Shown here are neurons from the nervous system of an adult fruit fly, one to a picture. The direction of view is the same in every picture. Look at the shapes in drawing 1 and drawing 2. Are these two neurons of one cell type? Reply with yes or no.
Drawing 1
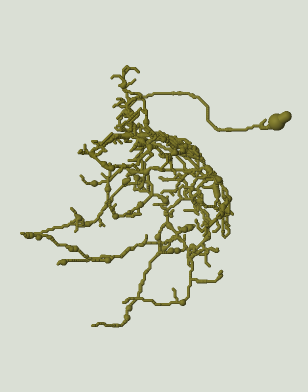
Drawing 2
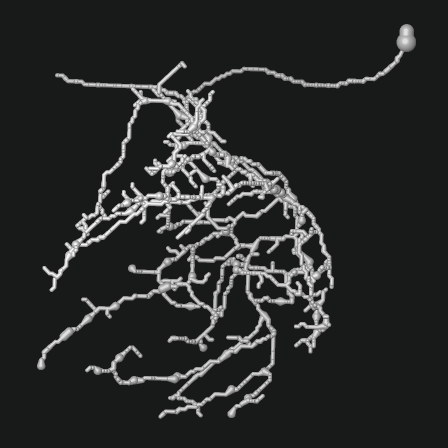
yes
